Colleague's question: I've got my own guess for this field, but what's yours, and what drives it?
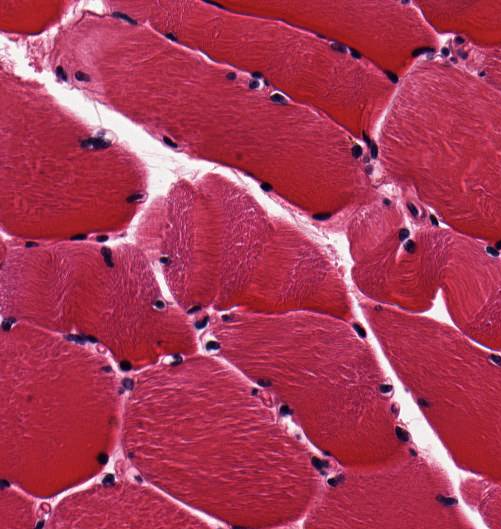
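That's mainly skeletal muscle. What settles it is the nuclei: dark, flattened, at the fibre edges just under the surface.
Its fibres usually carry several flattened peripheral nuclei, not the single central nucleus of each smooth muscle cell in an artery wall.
The fibres are broadly similar in size, with no clusters of small rounded ones. A wider pale band of connective tissue runs diagonally, upper left toward lower right, between fibre groups.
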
